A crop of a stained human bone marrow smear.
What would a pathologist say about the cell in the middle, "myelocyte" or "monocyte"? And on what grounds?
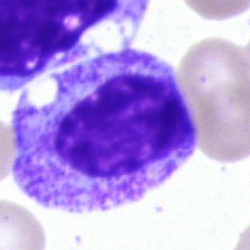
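This is a myelocyte. First point, the nucleus: it lies off-centre, toward the upper right of the cell. Second point, the cytoplasm: it forms a broad band that is widest at the lower left. Third point, the granules: many fine purple ones are scattered all through that cytoplasm. Last point, the background between the granules: it is pale blue.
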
